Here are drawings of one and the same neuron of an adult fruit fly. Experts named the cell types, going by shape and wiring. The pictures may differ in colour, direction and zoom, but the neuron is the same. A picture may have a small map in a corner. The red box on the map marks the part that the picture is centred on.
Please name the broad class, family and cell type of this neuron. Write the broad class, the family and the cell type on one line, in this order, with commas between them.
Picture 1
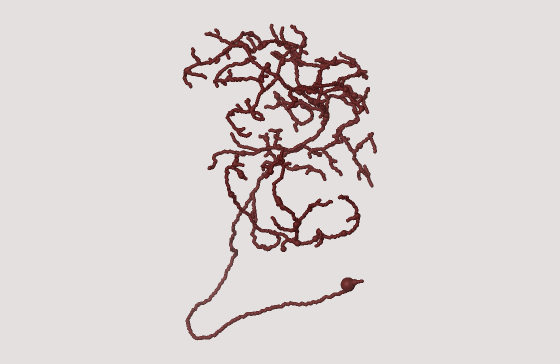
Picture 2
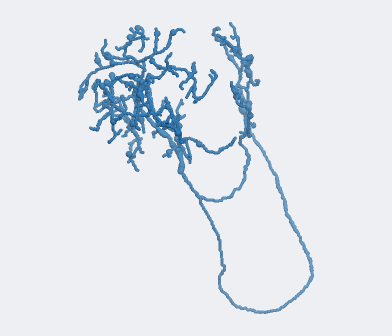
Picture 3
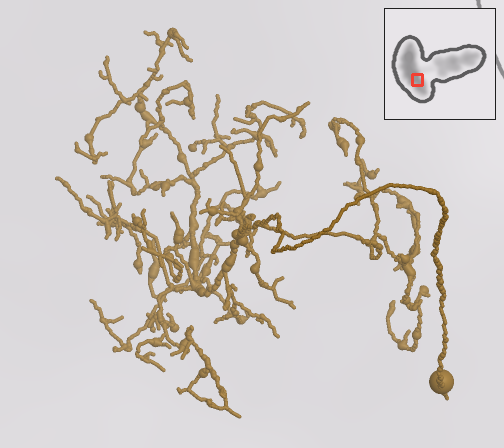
central-brain intrinsic neuron, hemilineage VPNp&v1_posterior, LHPV2b4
